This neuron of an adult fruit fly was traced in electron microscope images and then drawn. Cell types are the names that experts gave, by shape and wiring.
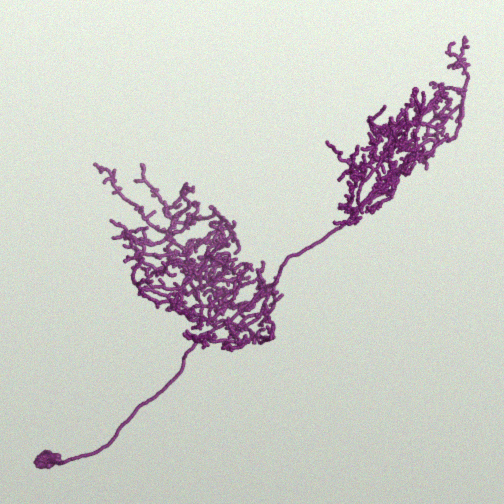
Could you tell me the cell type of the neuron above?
TmY16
